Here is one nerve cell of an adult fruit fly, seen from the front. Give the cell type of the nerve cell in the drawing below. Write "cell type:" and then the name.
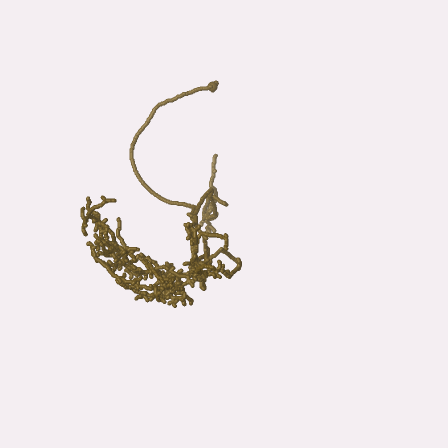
cell type: IN11A013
